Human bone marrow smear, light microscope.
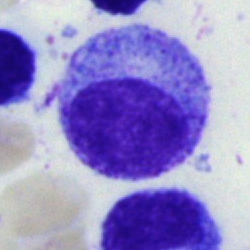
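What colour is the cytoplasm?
Light blue, with fine purple granules scattered through it.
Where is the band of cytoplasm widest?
Above the nucleus.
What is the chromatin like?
Finely granular and fairly even throughout the nucleus.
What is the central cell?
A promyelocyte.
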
